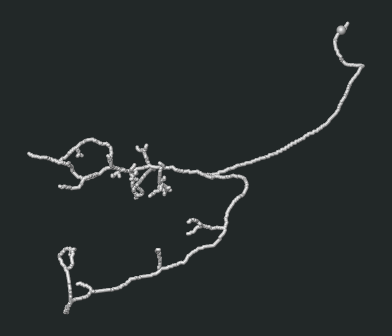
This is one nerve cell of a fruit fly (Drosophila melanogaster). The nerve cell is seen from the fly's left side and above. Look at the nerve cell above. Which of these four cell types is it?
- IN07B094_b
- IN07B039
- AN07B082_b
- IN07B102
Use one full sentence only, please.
This neuron represents the cell type IN07B102.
